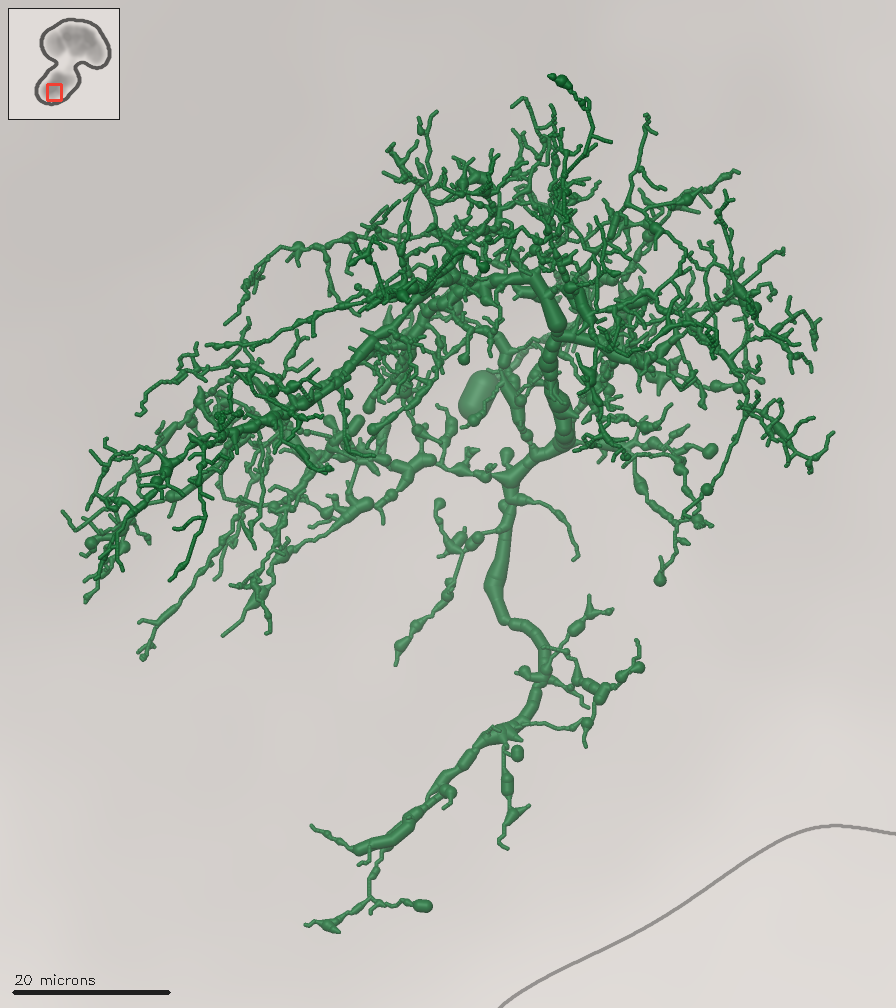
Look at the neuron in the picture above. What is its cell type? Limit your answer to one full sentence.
By its cell type, the neuron is IN19A022.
